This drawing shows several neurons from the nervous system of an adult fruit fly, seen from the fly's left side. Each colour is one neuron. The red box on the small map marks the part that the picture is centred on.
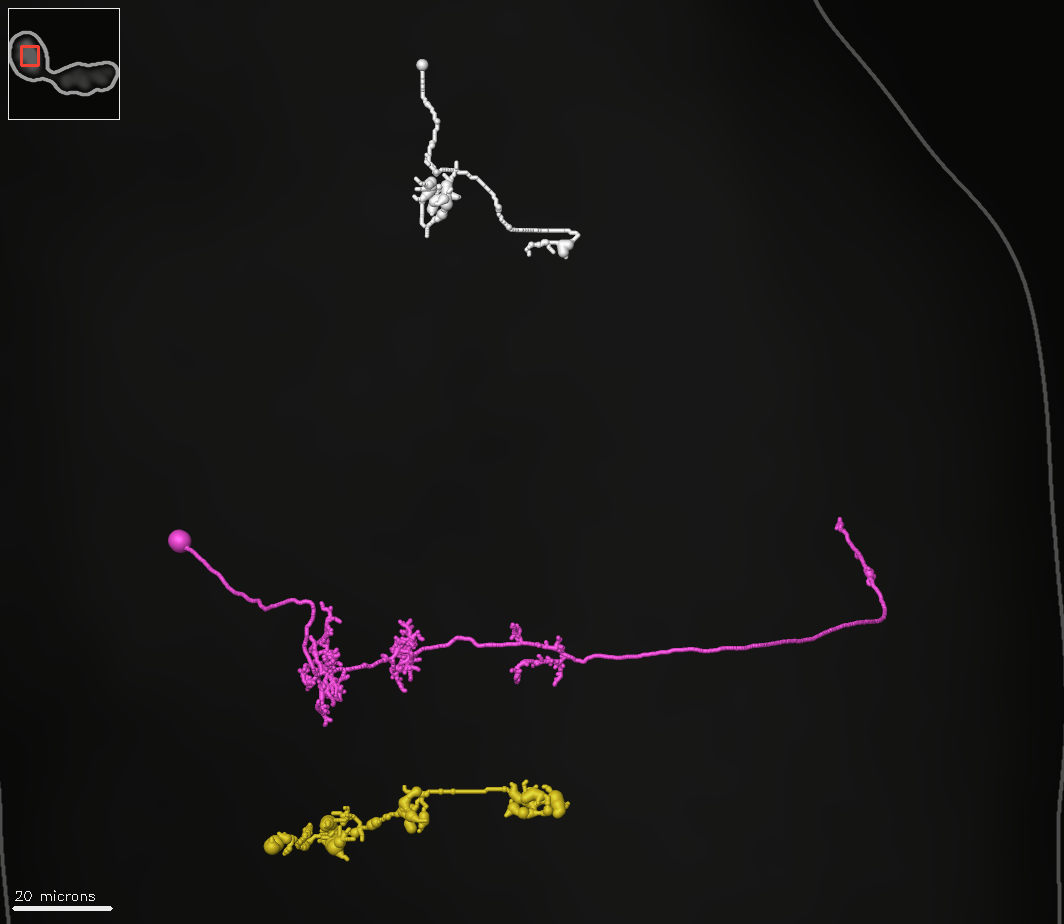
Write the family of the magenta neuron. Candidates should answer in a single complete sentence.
Regarding family, this neuron is Tm.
